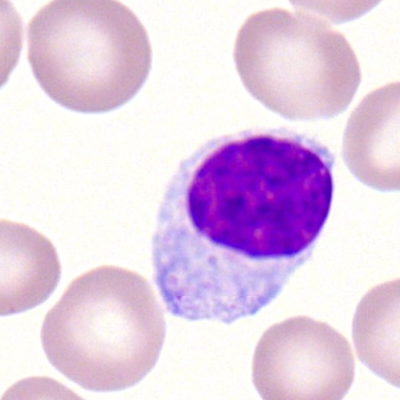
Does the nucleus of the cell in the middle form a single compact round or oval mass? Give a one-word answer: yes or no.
Yes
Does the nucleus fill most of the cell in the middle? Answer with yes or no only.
No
